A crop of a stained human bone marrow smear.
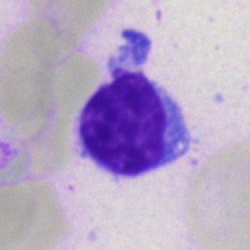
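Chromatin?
Dark purple, coarsely clumped.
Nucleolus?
None visible.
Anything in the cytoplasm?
A small clear spot at the lower right of the cell.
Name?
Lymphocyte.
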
